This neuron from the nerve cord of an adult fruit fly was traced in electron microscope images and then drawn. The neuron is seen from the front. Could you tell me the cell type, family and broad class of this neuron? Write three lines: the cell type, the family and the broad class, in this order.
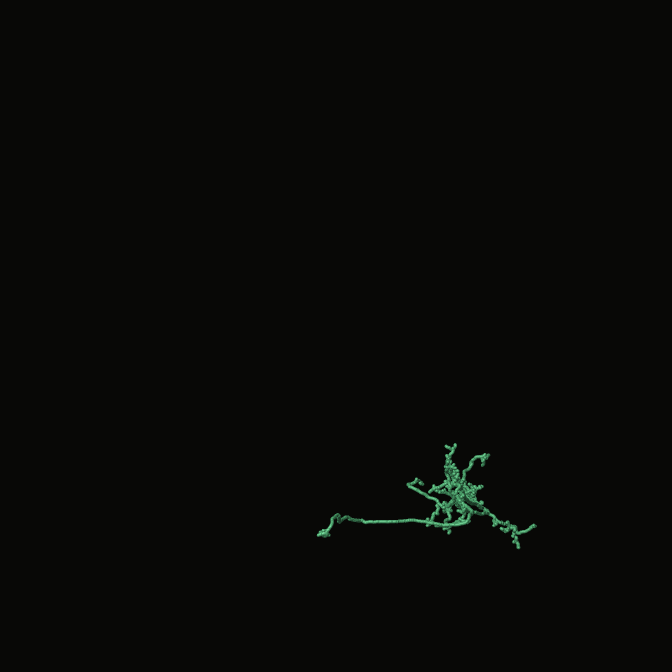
IN14A117
hemilineage 14A
nerve-cord intrinsic neuron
